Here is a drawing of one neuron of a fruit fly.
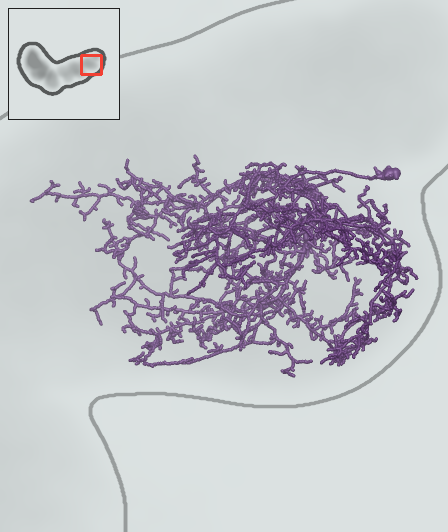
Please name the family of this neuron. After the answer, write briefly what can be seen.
The family is hemilineage 20A.22A. It is a nerve-cord intrinsic neuron. More than a hundred branch ends can be seen. In this view it is wider than it is tall.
